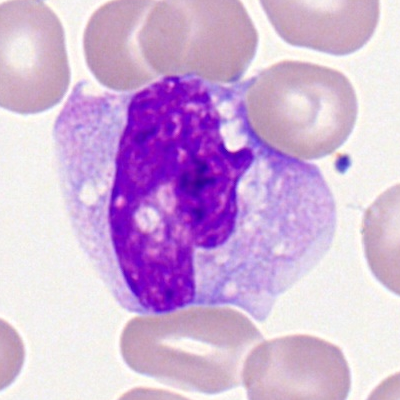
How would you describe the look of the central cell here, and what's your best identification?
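First, the outline: irregular and angular rather than round. Next, the nucleus is elongated, with an indentation along its right side. The cytoplasm is abundant and pale blue-grey to lilac. Its texture is fine and dusty, with no coarse granules. The cell is a monocyte.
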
